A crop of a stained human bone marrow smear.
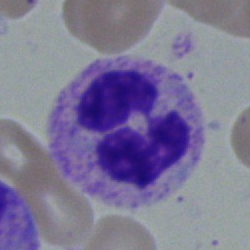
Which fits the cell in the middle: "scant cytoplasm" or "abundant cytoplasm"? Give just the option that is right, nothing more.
Abundant cytoplasm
